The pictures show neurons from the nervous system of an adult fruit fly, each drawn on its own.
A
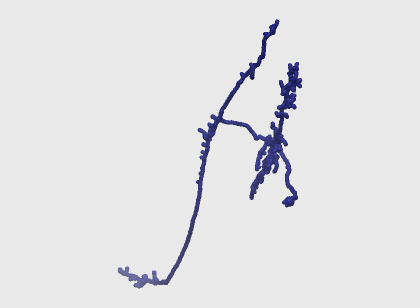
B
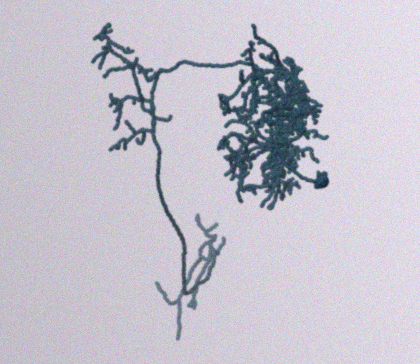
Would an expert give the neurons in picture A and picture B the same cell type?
no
